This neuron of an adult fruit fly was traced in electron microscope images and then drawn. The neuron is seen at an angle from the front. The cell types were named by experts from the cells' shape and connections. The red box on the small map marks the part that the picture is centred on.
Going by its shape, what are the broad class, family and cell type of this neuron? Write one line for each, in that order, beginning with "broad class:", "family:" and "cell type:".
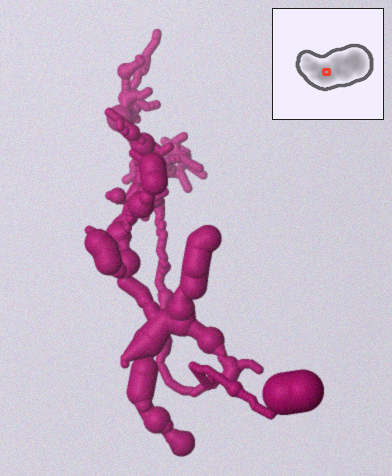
broad class: optic-lobe intrinsic neuron
family: Mi
cell type: Mi13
